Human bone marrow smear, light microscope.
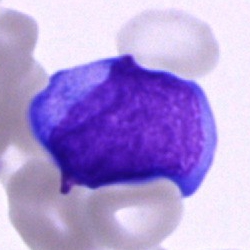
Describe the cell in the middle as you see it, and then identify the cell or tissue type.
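The outline of the cell is irregular and somewhat angular rather than smoothly round. Most of the cell is taken up by the nucleus. No granules are seen in the cytoplasm. A small pointed projection sticks out from the lower left edge. The cell is a blast.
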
